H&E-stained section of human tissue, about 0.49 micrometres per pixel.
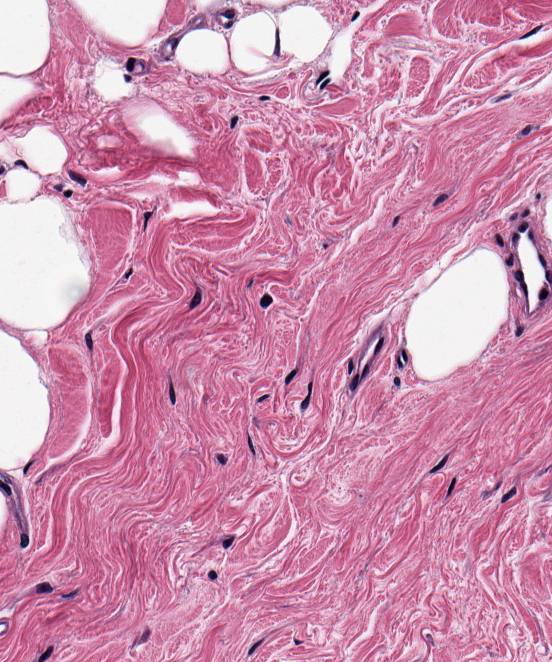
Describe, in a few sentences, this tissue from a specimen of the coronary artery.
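Notice first how most of the field is dense collagen, in bundles running in wavy, interlacing directions and stained strongly pink with eosin. Between them, cells are sparse: small dark elongated fibroblast nuclei, scattered. Along the left edge and top, adipocytes show as empty clear spaces.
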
